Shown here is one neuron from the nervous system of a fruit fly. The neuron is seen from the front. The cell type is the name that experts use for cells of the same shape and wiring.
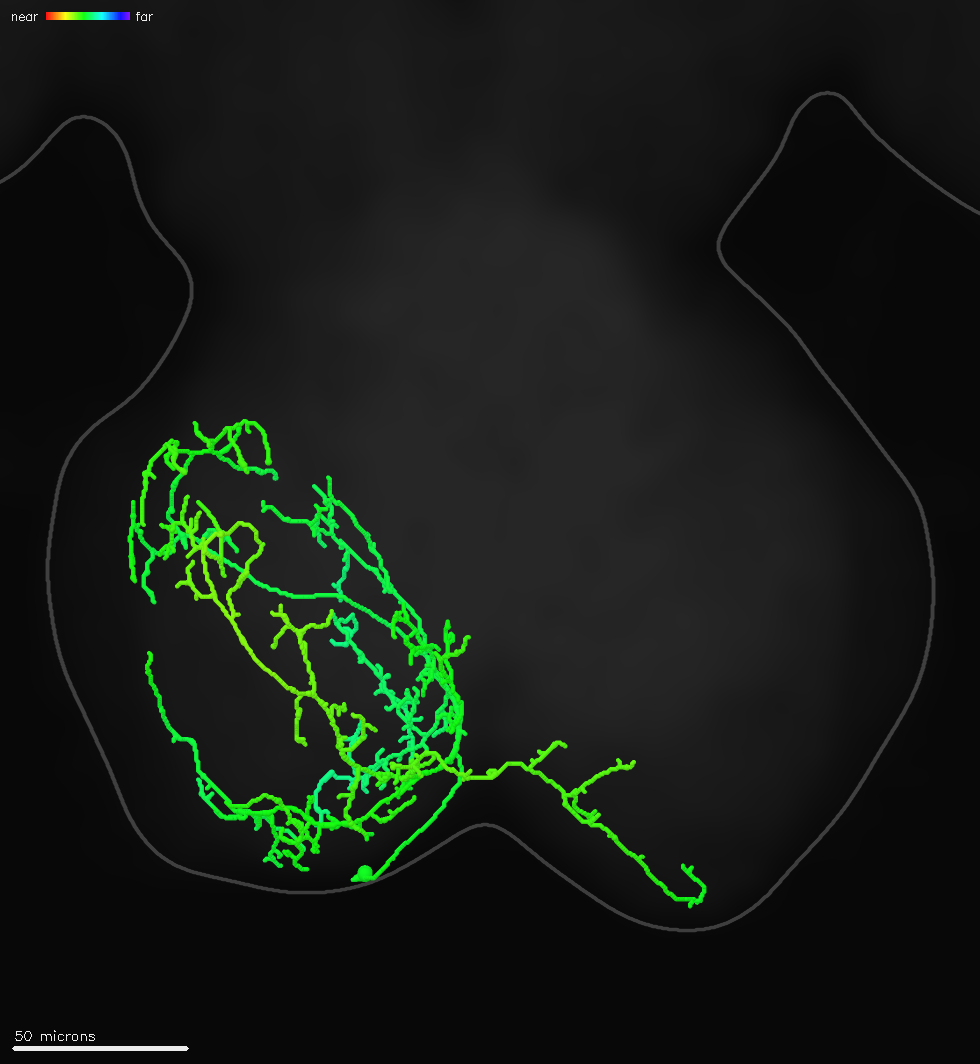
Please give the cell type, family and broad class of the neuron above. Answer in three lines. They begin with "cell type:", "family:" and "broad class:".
cell type: IN04B033
family: hemilineage 04B
broad class: nerve-cord intrinsic neuron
